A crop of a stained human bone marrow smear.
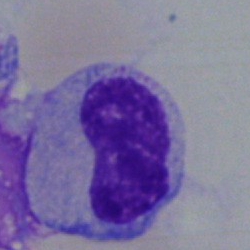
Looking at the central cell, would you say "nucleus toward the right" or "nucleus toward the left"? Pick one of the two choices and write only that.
Nucleus toward the right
